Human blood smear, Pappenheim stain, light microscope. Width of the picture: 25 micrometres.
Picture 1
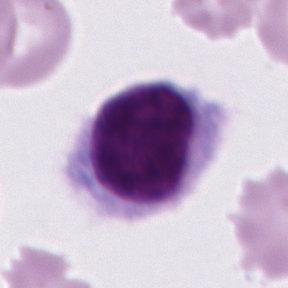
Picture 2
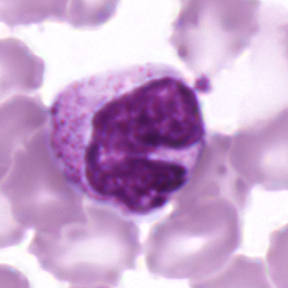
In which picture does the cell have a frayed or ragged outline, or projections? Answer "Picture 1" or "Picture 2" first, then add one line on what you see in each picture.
Picture 1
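Picture 1: The cell's outline is irregular and frayed rather than smooth.
Picture 2: The cell outline is roughly round with a smooth edge.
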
